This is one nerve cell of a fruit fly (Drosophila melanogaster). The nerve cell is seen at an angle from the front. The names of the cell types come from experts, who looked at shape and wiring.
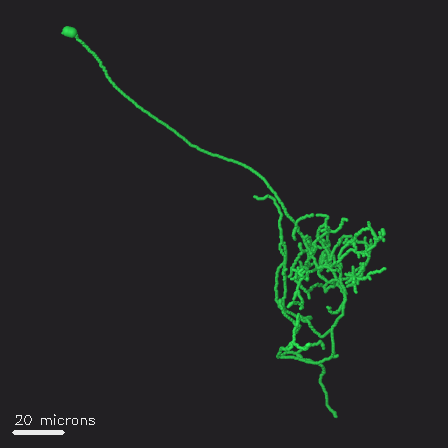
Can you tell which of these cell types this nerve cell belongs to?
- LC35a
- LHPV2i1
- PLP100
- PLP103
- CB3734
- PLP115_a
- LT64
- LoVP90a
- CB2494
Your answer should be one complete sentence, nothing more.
On the level of cell type, this nerve cell is CB3734.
